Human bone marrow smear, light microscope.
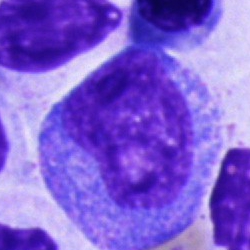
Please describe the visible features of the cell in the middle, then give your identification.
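A moderate rim of blue cytoplasm surrounds the nucleus and is widest on the lower left. Scattered fine pinkish-purple granules lie in it, with no distinct vacuoles. Another cell touches its top edge. This is a promyelocyte.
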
